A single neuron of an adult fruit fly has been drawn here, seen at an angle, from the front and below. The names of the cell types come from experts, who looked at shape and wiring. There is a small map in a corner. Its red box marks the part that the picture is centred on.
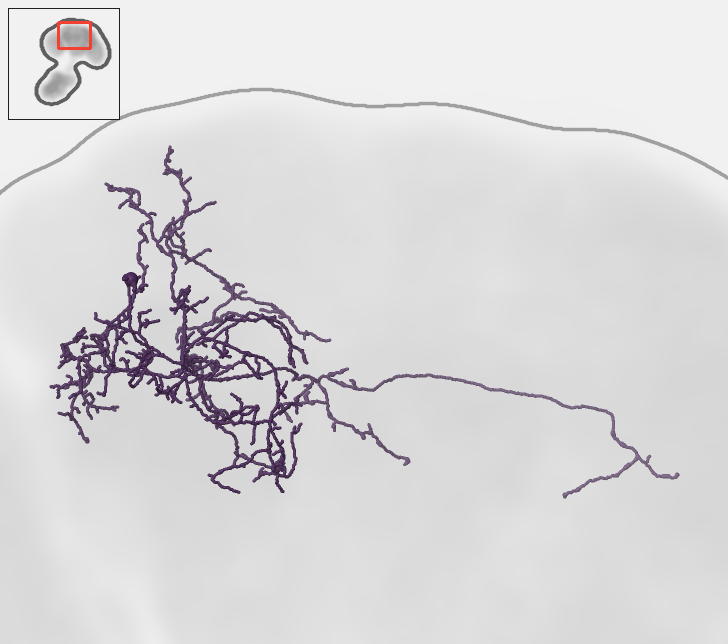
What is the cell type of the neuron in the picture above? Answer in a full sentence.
The cell type is AVLP176_b.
